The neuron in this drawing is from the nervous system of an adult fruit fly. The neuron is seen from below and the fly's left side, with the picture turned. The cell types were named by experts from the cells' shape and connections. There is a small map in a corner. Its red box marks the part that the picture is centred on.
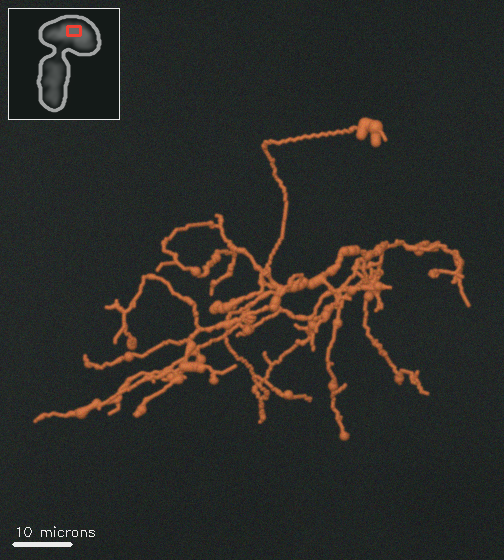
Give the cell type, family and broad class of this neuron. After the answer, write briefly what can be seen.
Its cell type is CB2702. Its family is hemilineage TRdl_b. This is a central-brain intrinsic neuron. It is in the brain and does not reach the nerve cord. From left to right in the picture it spans about 75 microns. The picture shows dozens of branch ends.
